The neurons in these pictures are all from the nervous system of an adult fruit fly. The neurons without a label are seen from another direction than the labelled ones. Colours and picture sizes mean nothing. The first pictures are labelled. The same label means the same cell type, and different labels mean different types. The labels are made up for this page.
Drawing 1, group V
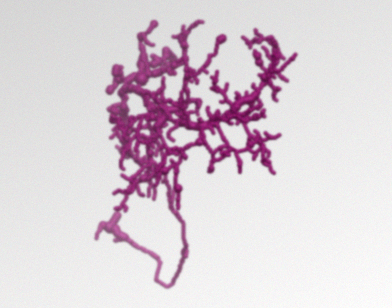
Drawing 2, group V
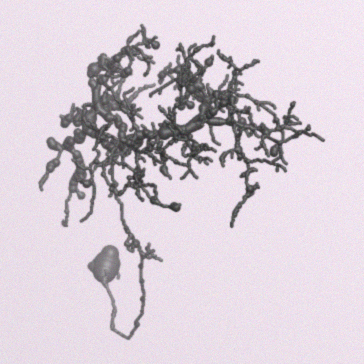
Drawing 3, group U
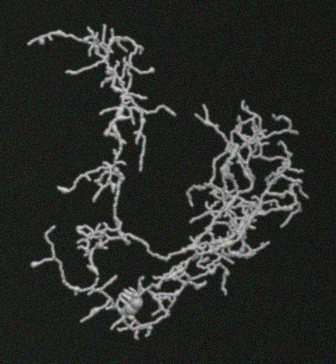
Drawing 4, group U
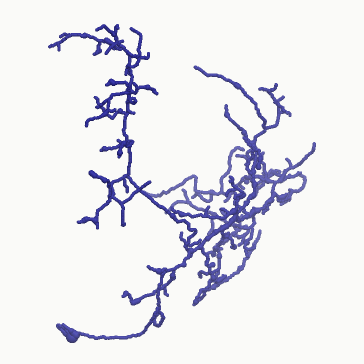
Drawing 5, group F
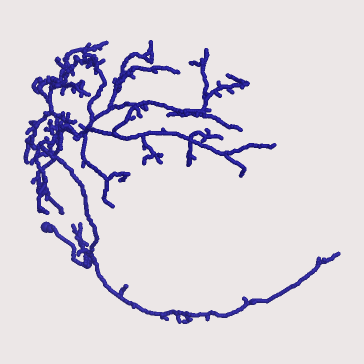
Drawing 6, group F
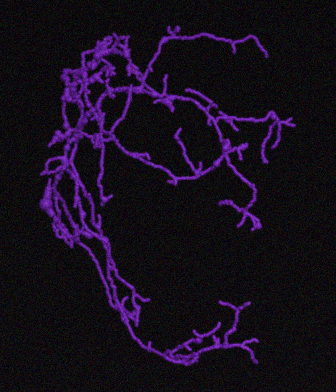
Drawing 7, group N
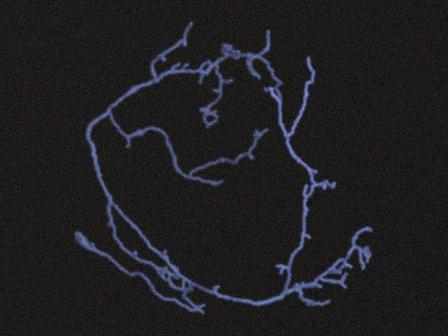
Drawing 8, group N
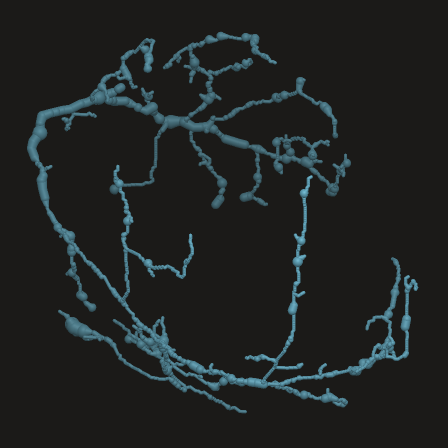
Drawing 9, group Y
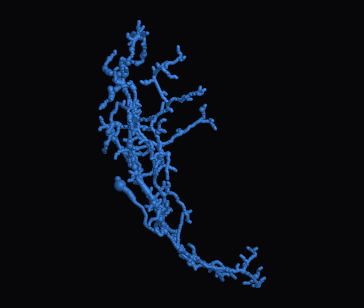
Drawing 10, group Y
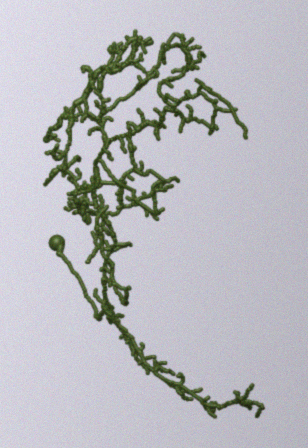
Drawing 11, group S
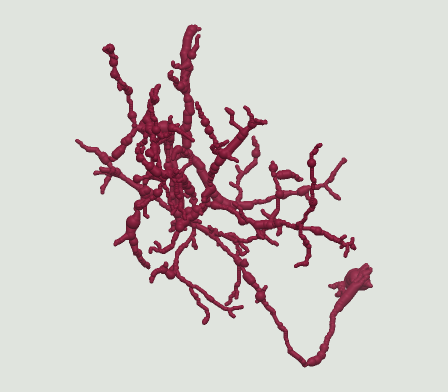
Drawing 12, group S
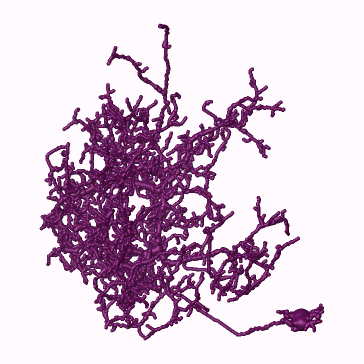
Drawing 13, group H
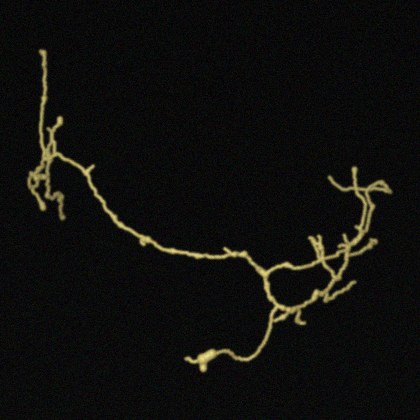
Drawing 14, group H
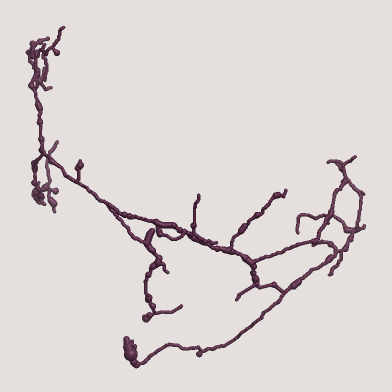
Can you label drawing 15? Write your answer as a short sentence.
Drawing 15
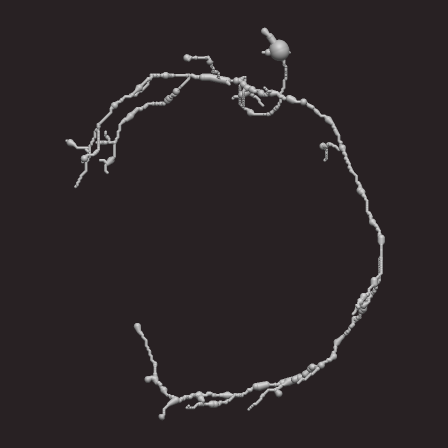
It belongs to group H.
